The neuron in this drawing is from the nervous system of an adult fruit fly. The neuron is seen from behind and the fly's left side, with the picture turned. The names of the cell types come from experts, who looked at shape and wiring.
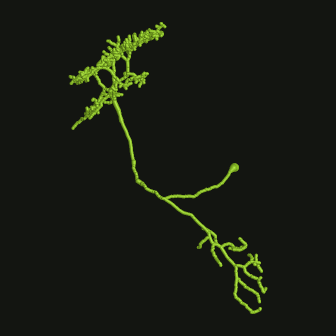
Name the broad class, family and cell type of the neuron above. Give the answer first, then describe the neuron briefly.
Its broad class is visual projection neuron. Its family is LC. Its cell type is LC4. Dozens of branch ends can be seen. In this view it is taller than it is wide.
